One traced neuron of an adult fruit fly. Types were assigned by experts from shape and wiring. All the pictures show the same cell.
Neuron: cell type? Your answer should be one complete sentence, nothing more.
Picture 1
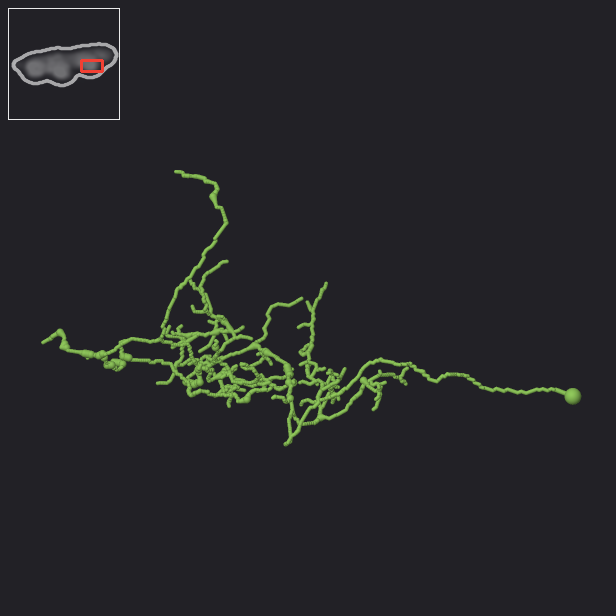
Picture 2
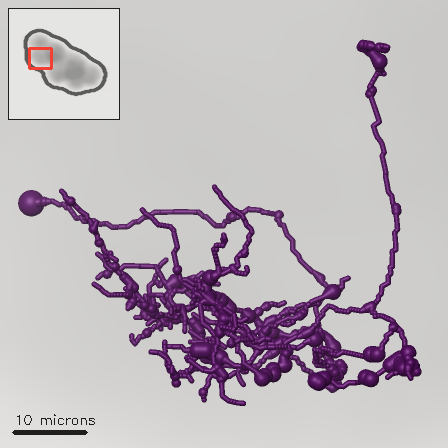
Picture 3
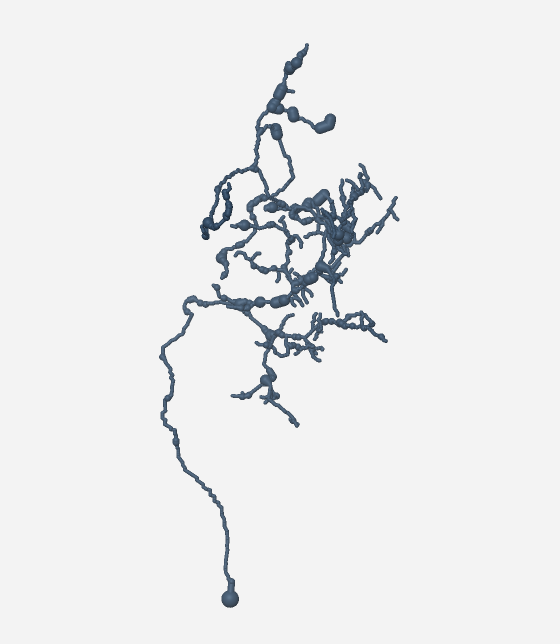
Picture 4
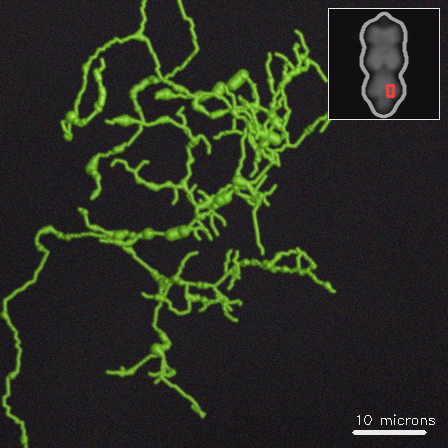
The neuron here is of the cell type IN01B068.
